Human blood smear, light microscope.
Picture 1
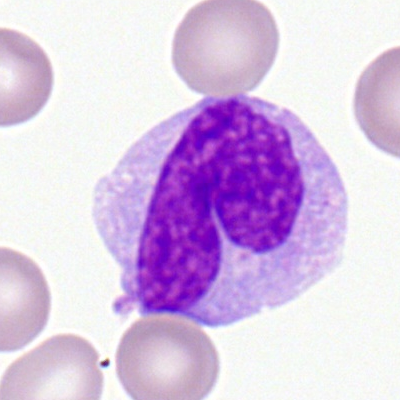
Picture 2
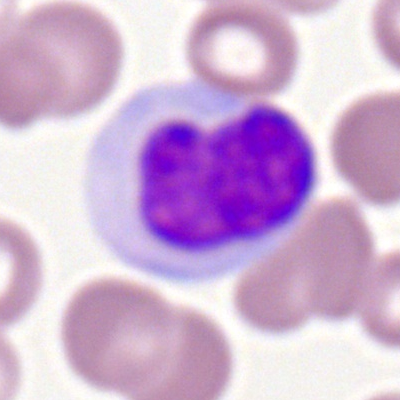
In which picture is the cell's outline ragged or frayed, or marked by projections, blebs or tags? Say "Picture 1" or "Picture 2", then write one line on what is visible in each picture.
Picture 1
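What picture 1 shows: The cell outline is roughly round but slightly irregular, with a small bleb at the lower left.
What picture 2 shows: The cell outline is round and smooth.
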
